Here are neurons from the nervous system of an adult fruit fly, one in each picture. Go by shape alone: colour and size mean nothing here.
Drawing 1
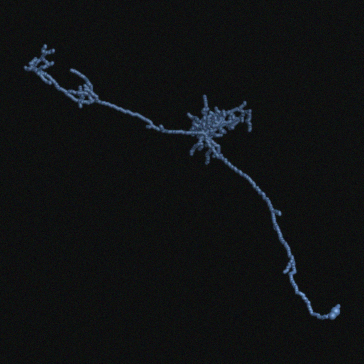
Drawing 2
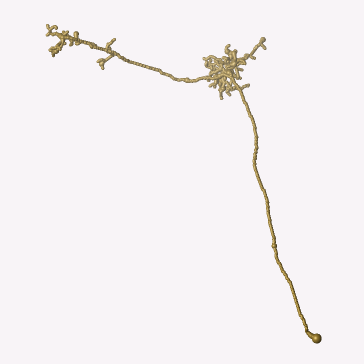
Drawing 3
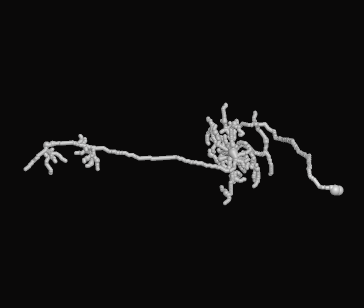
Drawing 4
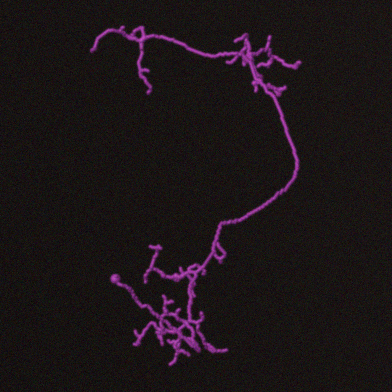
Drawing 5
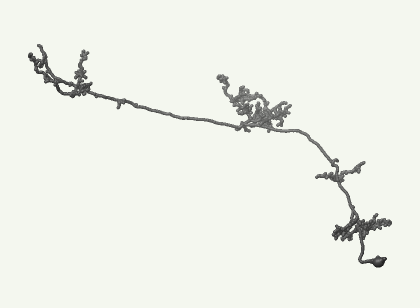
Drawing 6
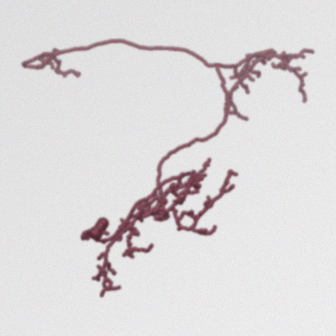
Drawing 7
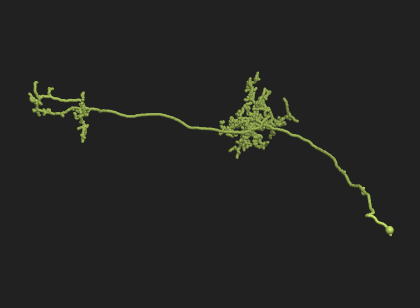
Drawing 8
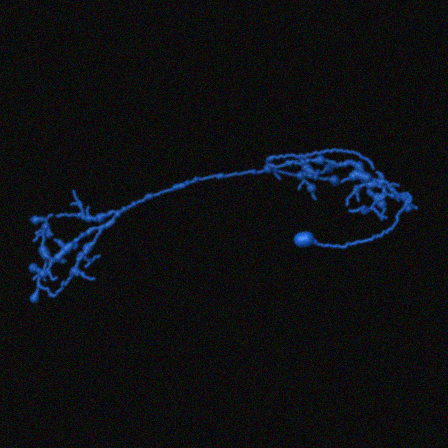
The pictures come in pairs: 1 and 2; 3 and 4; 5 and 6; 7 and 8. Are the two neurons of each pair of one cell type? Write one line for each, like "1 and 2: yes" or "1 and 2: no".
1 and 2: yes
3 and 4: no
5 and 6: yes
7 and 8: no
